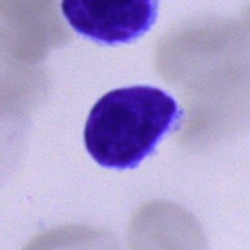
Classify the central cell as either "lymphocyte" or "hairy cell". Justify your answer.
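It is a lymphocyte. Its cytoplasm is scant and forms no visible rim around most of the nucleus; only a small pale bluish tag sticks out from the right edge.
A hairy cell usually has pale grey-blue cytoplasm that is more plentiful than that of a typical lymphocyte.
The scant cytoplasm seen here sets this cell apart from a hairy cell. The chromatin is dense and dark purple with only small, slightly paler patches, and no granules are seen.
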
